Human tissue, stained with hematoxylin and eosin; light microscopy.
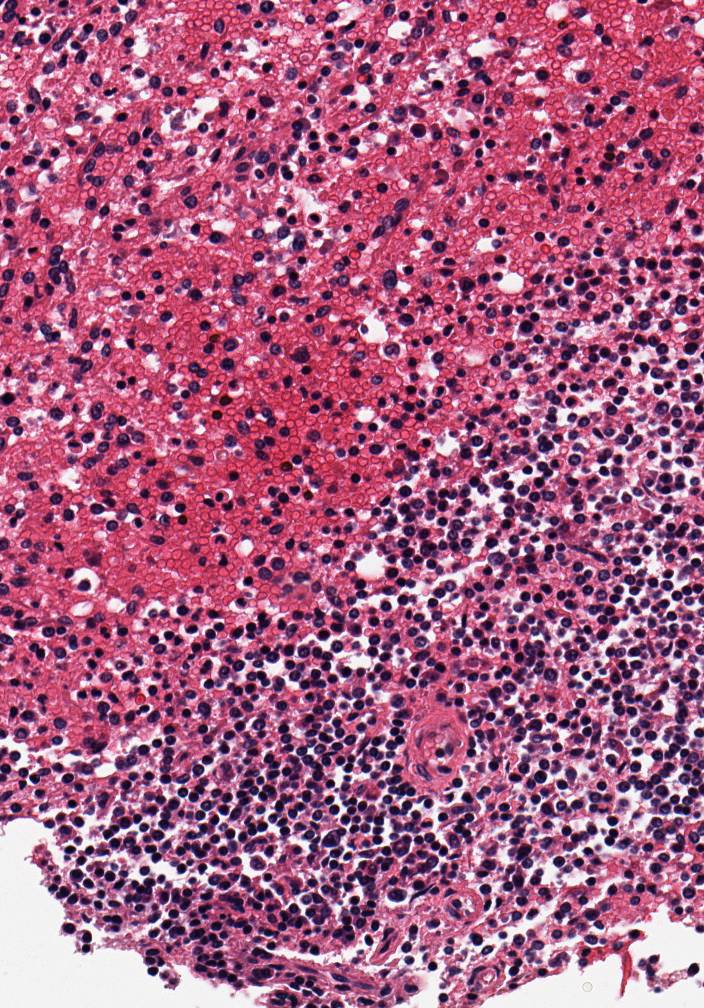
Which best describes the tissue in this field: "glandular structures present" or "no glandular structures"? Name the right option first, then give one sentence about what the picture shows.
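No glandular structures. No epithelium or glands are present anywhere in the field.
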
